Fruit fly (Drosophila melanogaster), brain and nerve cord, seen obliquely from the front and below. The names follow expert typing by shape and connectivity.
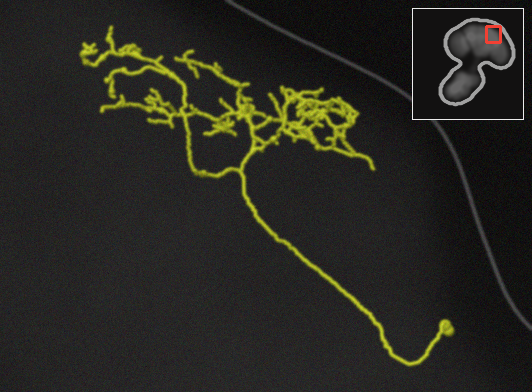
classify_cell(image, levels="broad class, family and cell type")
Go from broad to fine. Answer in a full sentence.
A central-brain intrinsic neuron of hemilineage SLPal3_and_SLPal4_dorsal, type CB4122.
